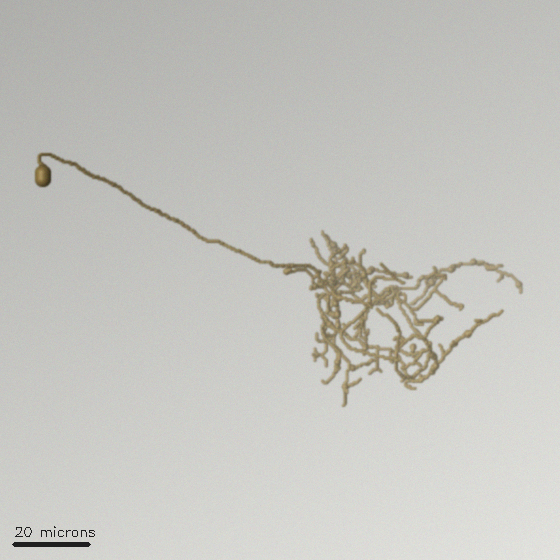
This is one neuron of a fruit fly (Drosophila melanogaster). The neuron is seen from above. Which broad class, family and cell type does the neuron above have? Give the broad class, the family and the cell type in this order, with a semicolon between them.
central-brain intrinsic neuron; hemilineage LHl4_posterior; CB3734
